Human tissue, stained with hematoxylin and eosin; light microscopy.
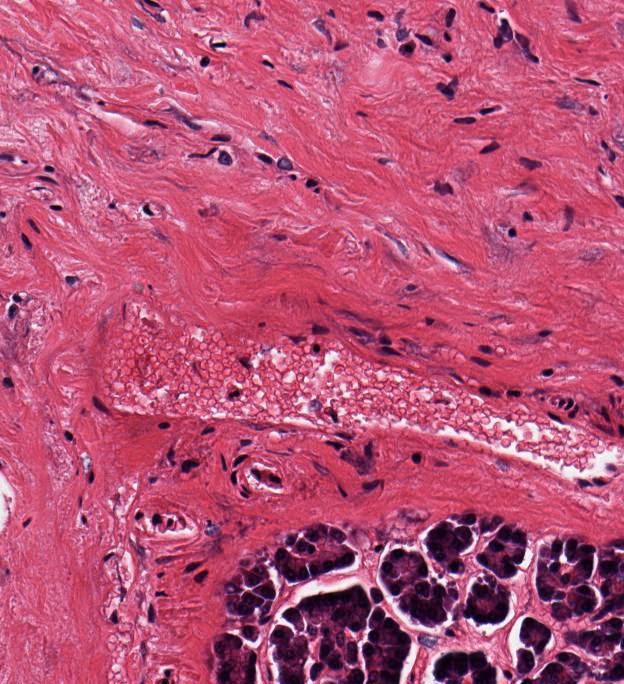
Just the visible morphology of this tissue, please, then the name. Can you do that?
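The stroma consists of wavy, closely packed collagen bundles, among which sparse dark spindle-shaped fibroblast nuclei are scattered. In the bottom right, glandular acini have deeply basophilic, dark purple cytoplasm. These acini are closely packed, separated only by thin strands of stroma. The tissue is pancreas.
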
